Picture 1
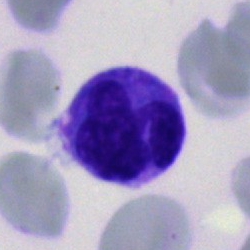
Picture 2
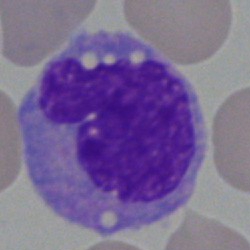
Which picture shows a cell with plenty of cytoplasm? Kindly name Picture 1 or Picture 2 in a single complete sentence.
Plentiful cytoplasm is found in the cell of picture 2.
